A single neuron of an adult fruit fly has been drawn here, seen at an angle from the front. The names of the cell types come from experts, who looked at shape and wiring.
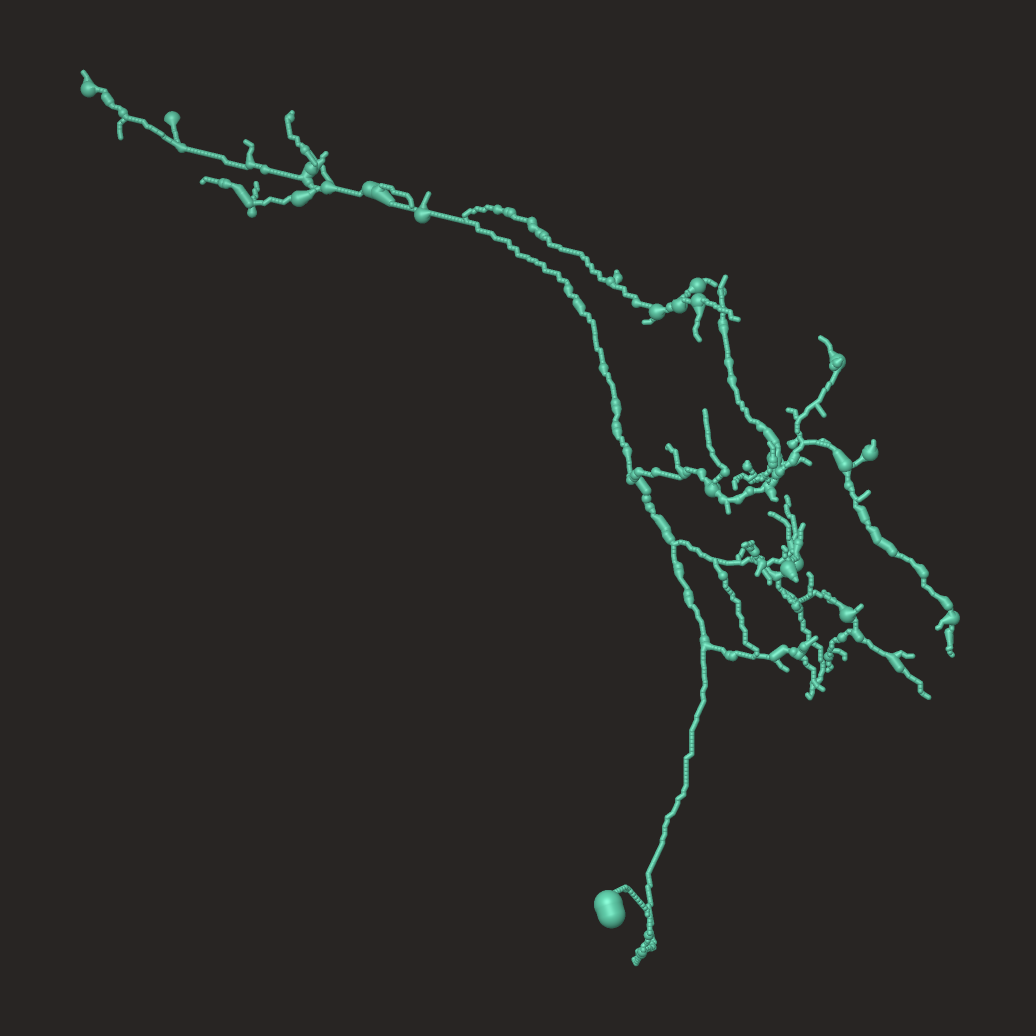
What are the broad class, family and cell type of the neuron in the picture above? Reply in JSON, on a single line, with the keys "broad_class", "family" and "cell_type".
{"broad_class": "central-brain intrinsic neuron", "family": "hemilineage SLPal5", "cell_type": "CB1359"}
